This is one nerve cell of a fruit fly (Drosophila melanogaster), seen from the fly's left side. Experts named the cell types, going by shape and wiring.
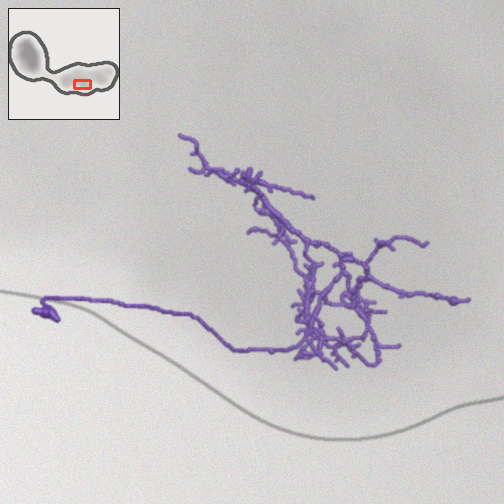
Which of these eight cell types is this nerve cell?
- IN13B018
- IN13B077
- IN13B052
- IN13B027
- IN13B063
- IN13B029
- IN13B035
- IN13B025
IN13B063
